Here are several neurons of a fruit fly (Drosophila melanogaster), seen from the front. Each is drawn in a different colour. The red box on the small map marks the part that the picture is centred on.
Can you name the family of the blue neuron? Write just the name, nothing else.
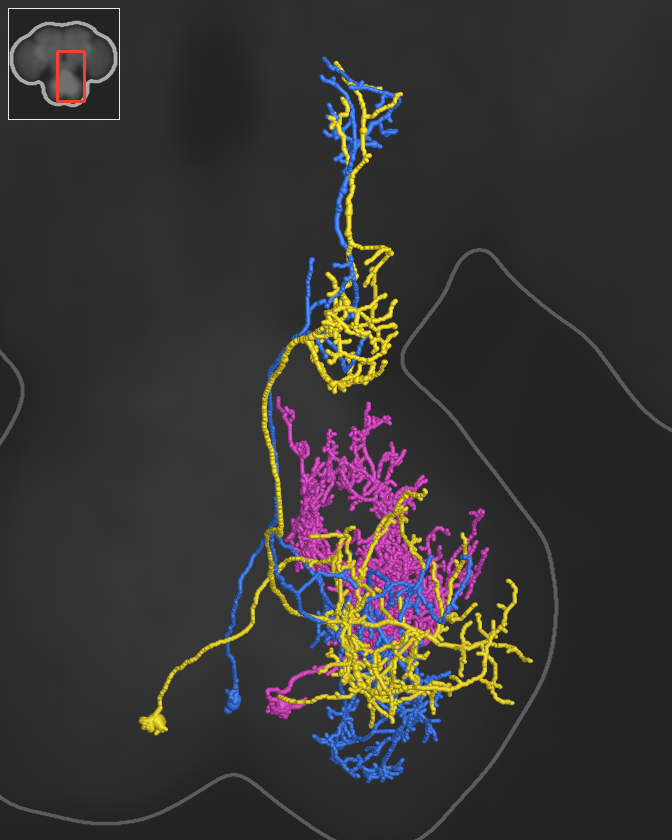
hemilineage 12B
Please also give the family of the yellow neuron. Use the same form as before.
hemilineage 12B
